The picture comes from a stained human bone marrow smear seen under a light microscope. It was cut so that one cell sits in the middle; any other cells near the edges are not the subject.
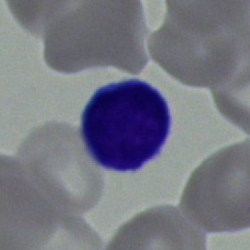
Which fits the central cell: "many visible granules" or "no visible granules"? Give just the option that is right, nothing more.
No visible granules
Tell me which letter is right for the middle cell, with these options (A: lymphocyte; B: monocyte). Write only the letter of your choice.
A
